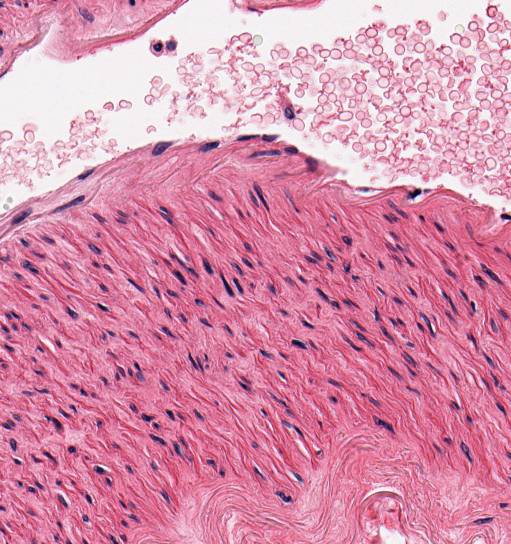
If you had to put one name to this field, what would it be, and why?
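That's the tunica media of an artery: the broad, dense pink band filling the lower two-thirds.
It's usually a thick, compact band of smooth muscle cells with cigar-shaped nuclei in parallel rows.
Here, spindle cells with elongated, cigar-shaped nuclei make up most of it, lying roughly parallel and running obliquely across. Above it, an open space holds loosely scattered red blood cells.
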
